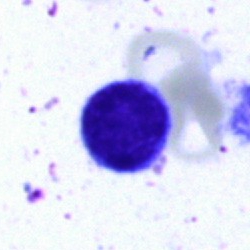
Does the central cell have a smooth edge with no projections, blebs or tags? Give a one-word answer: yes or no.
Yes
